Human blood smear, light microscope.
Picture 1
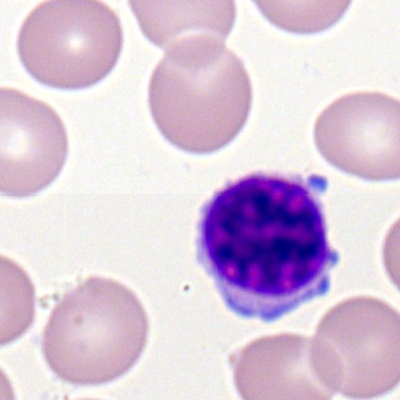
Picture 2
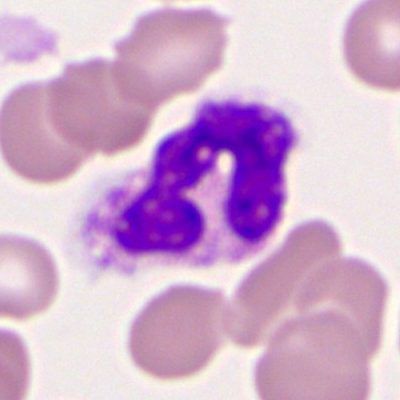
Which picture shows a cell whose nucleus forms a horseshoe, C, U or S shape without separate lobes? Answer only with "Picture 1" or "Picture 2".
Picture 2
